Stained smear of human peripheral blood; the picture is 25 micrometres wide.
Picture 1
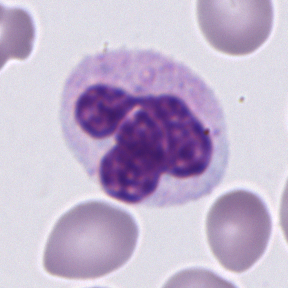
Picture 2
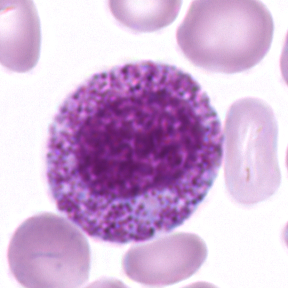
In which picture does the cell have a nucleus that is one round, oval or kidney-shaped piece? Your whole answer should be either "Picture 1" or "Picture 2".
Picture 2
